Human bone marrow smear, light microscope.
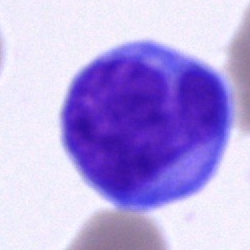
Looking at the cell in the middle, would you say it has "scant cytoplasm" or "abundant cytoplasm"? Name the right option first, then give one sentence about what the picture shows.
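Scant cytoplasm. The nucleus fills most of the cell.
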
